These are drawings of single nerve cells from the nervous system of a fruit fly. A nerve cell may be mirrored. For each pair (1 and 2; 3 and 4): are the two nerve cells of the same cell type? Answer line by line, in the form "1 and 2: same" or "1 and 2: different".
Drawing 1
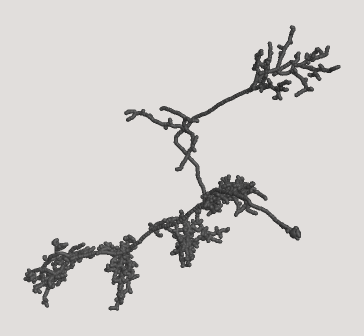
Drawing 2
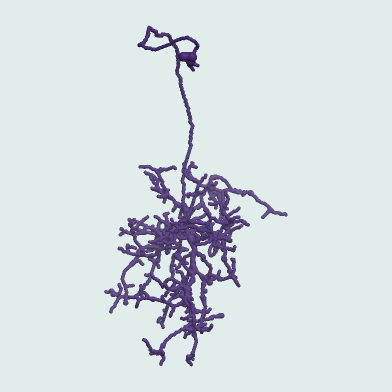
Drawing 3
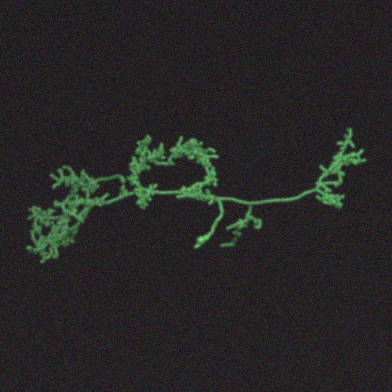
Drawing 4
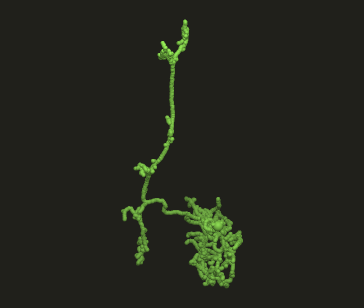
1 and 2: different
3 and 4: same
